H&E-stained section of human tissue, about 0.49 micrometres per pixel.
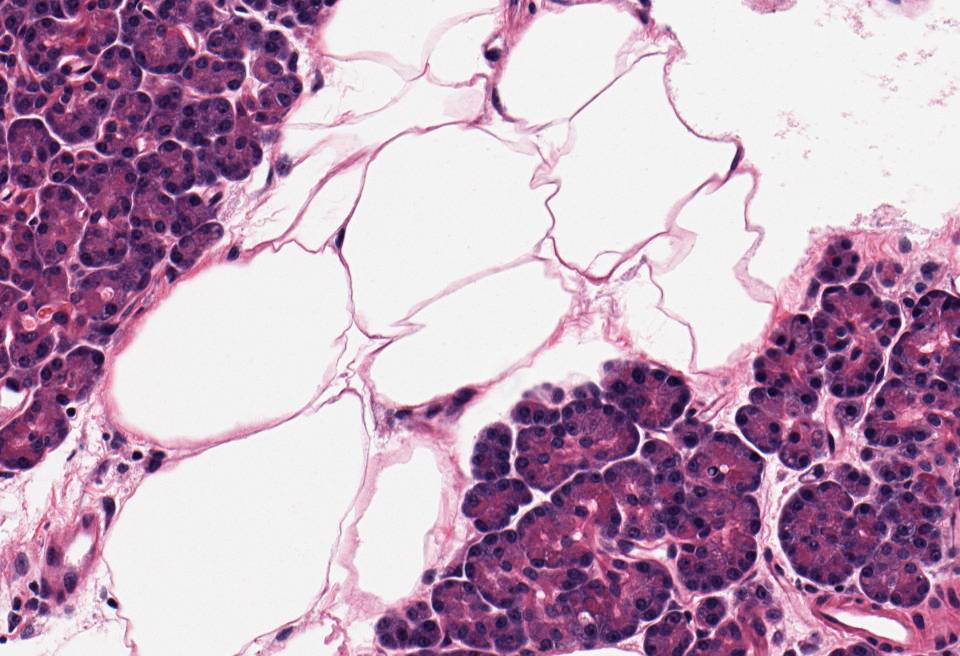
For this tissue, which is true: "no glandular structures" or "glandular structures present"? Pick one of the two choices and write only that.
Glandular structures present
